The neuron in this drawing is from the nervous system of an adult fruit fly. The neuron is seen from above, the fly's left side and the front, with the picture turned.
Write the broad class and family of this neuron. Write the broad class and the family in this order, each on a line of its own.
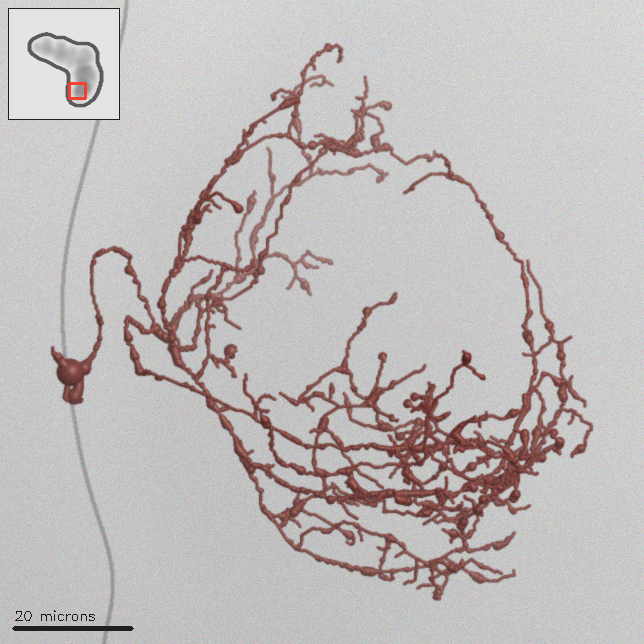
central-brain intrinsic neuron
hemilineage LHd2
